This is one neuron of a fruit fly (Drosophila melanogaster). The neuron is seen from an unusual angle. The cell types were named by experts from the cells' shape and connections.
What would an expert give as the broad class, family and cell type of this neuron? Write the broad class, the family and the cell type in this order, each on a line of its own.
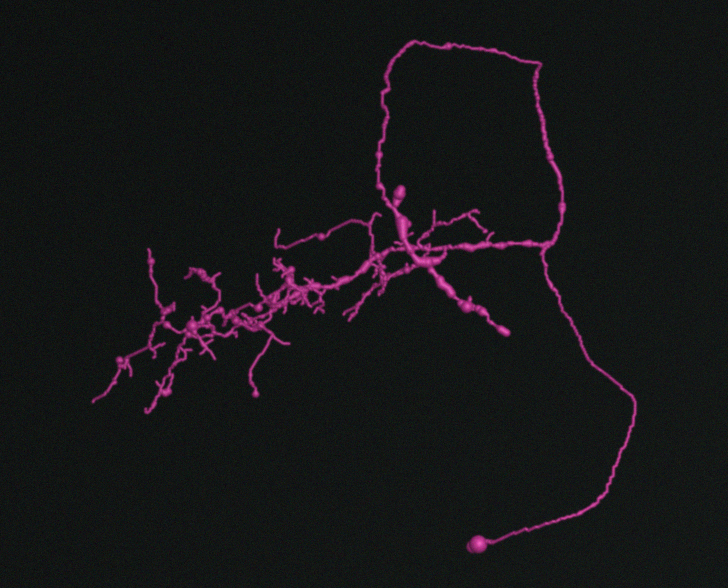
nerve-cord intrinsic neuron
hemilineage 02A
IN02A034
